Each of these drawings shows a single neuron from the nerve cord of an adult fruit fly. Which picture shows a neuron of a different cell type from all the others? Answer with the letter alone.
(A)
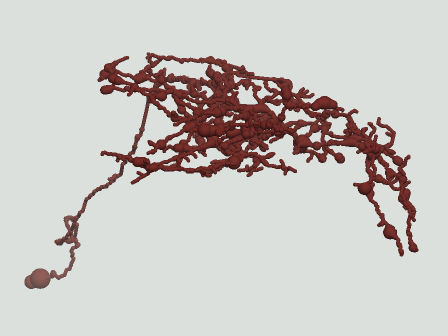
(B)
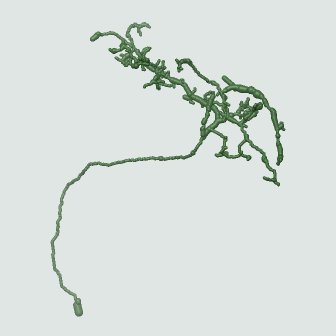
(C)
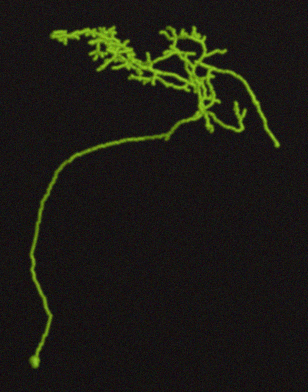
A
